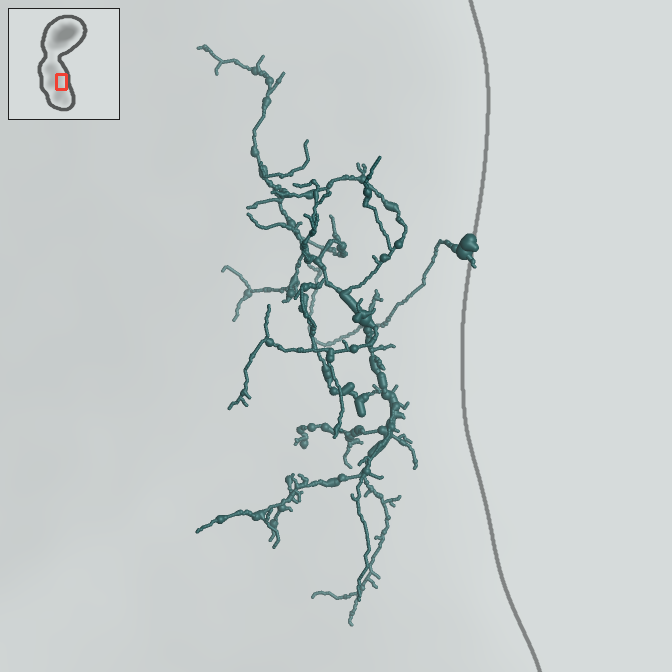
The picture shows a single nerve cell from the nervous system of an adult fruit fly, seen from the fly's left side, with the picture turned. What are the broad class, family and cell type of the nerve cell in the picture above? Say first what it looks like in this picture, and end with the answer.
The picture shows dozens of branch ends. As drawn here it is taller than it is wide. This is a nerve-cord intrinsic neuron. The family is hemilineage 11B. It is of cell type IN11B017_b.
